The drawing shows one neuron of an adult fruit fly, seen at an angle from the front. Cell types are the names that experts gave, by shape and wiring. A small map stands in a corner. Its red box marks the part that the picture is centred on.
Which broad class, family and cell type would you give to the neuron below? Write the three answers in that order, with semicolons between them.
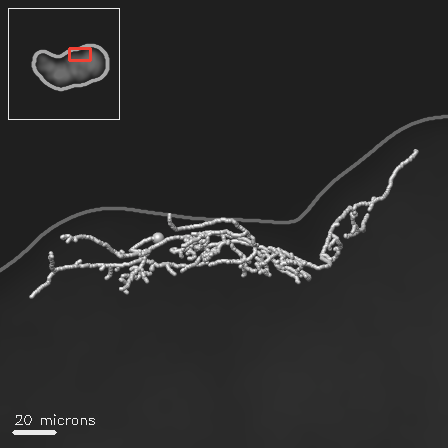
central-brain intrinsic neuron; hemilineage SMPpd2; SMP539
